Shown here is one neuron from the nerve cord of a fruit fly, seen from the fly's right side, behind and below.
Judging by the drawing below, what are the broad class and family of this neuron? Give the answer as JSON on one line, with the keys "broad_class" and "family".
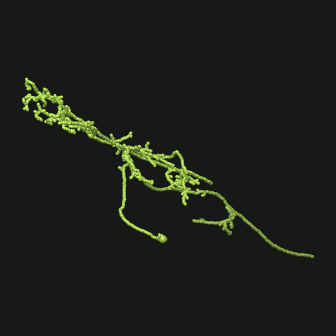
{"broad_class": "ascending neuron", "family": "hemilineage 06B"}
